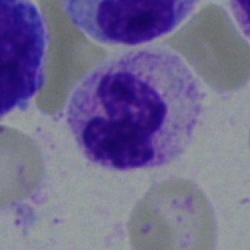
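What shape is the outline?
Round and smooth.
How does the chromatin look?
Dark purple and coarsely clumped, with no nucleoli to be seen in the nucleus.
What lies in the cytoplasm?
Fine purple granules, scattered throughout.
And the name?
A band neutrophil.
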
